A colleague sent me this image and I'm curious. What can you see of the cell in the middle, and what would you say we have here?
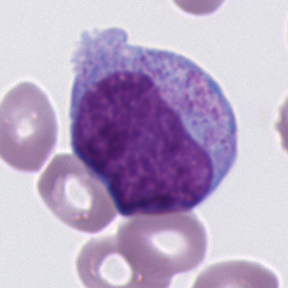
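Along the upper left the edge bulges and looks frayed, though the outline as a whole is broadly rounded. The nucleus seems to be one rounded mass; I can't make out separate lobes. Fine purplish granules are scattered through the cytoplasm, and I find no clear vacuoles there. This one is an atypical promyelocyte.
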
